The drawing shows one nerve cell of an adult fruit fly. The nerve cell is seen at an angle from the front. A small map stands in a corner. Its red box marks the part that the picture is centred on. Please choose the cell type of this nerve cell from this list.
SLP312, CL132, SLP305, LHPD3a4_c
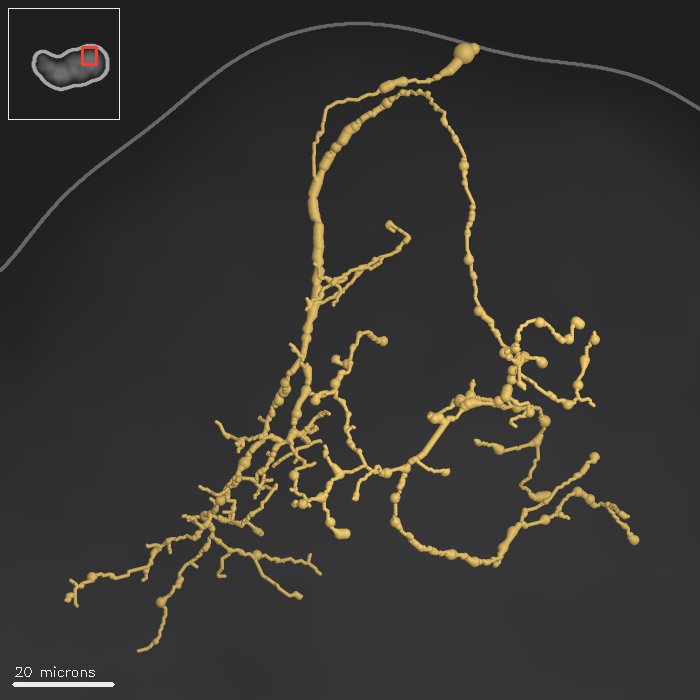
CL132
